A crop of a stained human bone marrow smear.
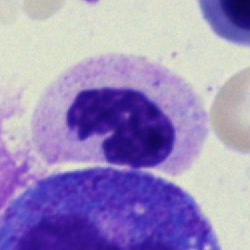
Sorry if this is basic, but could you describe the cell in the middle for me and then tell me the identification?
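Notice first where the nucleus sits: in the lower half of the cell, not in its centre. Its chromatin is dark purple and coarsely clumped. Around it the cytoplasm is abundant and pale pinkish-lilac, with fine pinkish-purple granules scattered through it. This cell is a band neutrophil.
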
